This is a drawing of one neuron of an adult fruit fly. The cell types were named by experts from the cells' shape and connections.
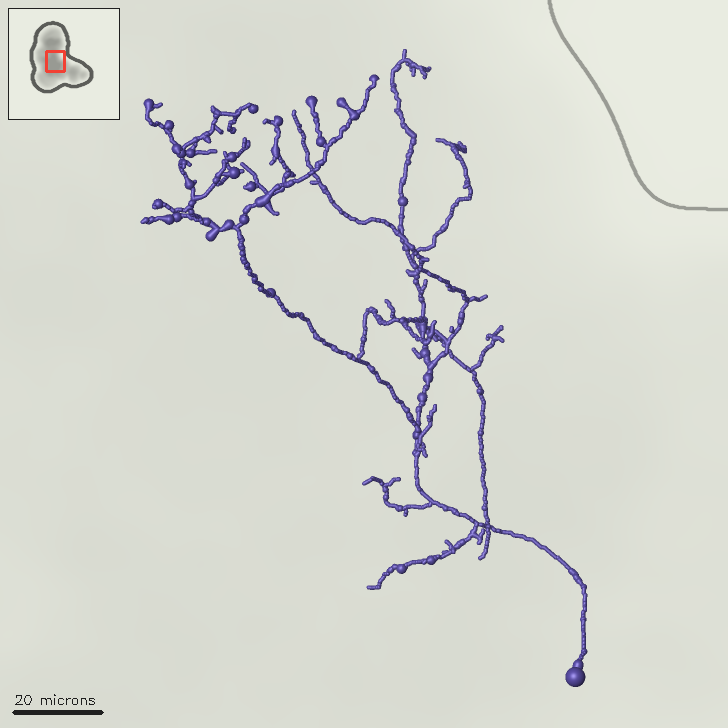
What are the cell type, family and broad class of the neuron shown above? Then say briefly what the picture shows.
It is of cell type SMP207. The family is hemilineage SLPad1_posterior. Its broad class is central-brain intrinsic neuron. Its cell body lies at the lower right of the picture. By the scale bar it is about 140 microns tall in this view. The picture shows dozens of branch ends.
